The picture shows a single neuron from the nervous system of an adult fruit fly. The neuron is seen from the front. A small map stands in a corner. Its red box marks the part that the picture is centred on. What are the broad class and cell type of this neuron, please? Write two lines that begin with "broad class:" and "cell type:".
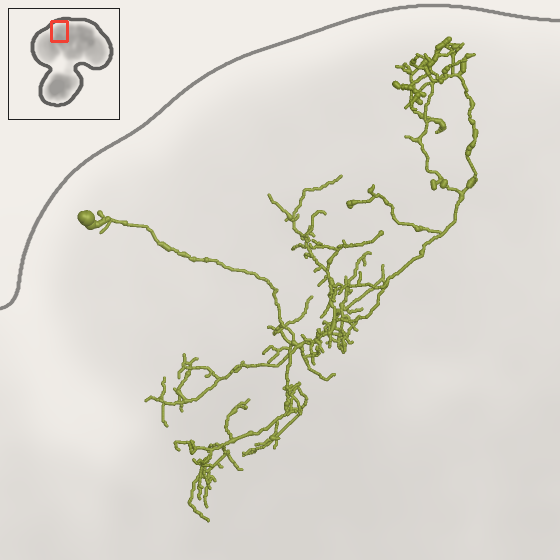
broad class: central-brain intrinsic neuron
cell type: SLP384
